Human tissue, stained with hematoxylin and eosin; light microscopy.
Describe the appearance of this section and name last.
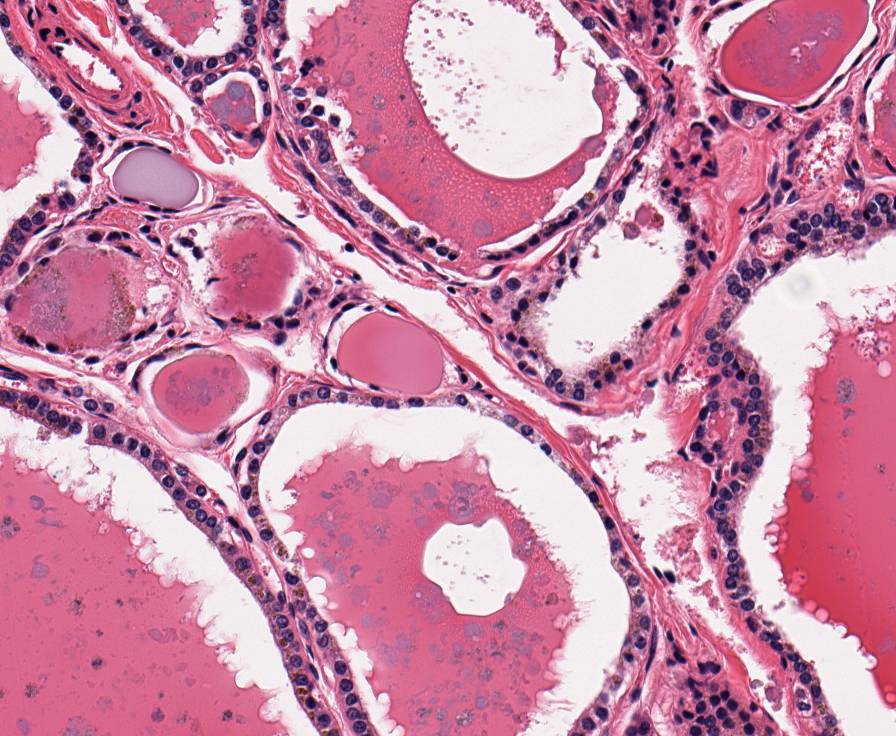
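Look across the field: closely packed, rounded follicles of widely differing size fill it, large ones at bottom left, top centre and right, small ones at left centre. Each holds pink, largely homogeneous colloid and is lined by a single layer of flattened to cuboidal cells with round, dark nuclei. Between them run thin strands of pink fibrous stroma with spindle-shaped nuclei. This is thyroid.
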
